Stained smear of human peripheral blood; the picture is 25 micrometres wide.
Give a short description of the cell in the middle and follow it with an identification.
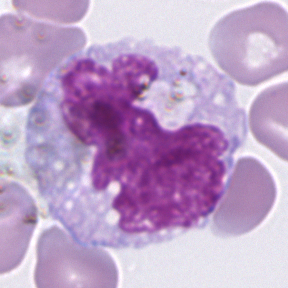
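The cell has a roughly round outline with a slightly uneven edge. Its chromatin is finely lacy rather than coarsely clumped. The cytoplasm shows only faint fine granularity, without coarse granules, and several small clear vacuoles are scattered through it. This is a monocyte.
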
